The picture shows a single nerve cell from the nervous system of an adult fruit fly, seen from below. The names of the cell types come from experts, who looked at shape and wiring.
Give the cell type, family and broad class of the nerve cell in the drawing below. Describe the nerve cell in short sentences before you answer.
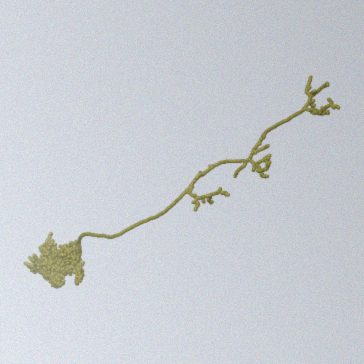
As drawn here it is wider than it is tall. It is of cell type DNa13. Its family is hemilineage WEDd1. It is a descending neuron.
